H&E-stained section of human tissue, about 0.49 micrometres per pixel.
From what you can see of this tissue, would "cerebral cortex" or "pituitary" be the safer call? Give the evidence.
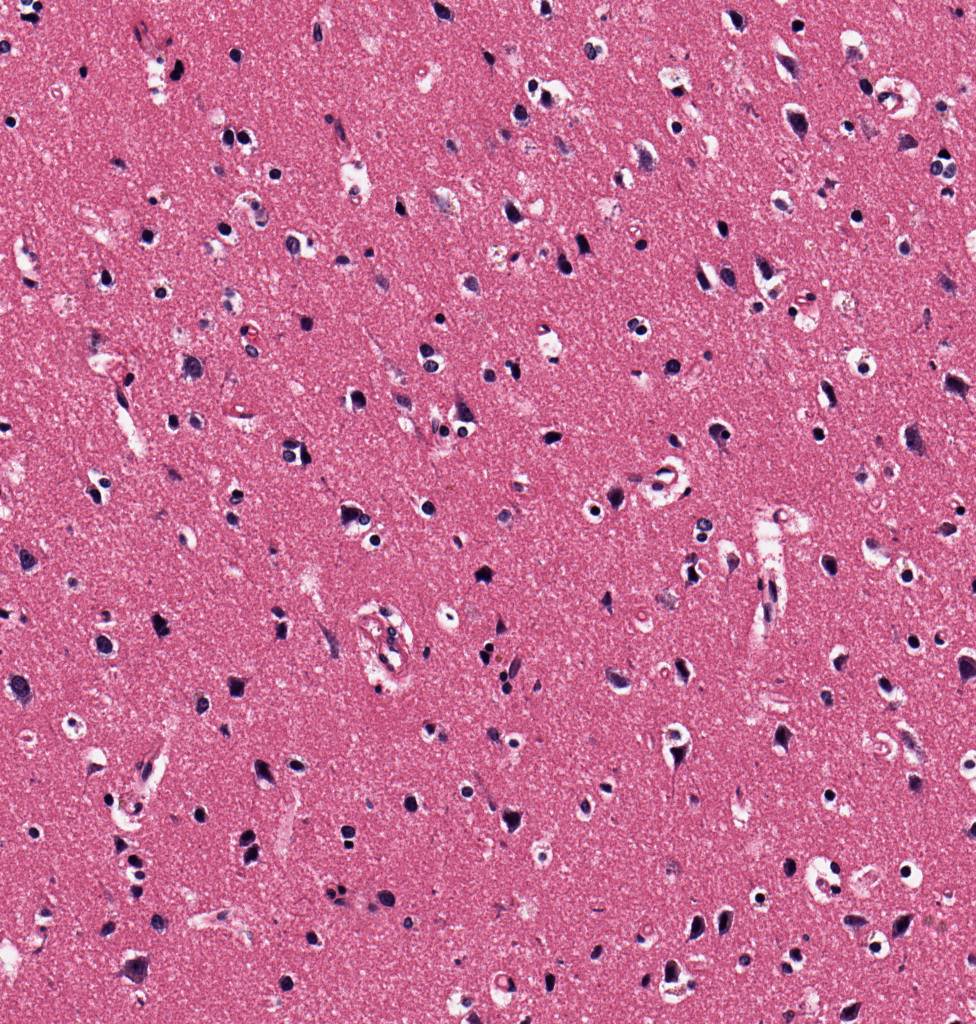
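I'd say cerebral cortex.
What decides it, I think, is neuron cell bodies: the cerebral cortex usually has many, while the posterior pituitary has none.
Here, scattered among small round dark nuclei, are larger cells with angular, triangular bodies that taper into a single process. The background is uniformly finely granular pink.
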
